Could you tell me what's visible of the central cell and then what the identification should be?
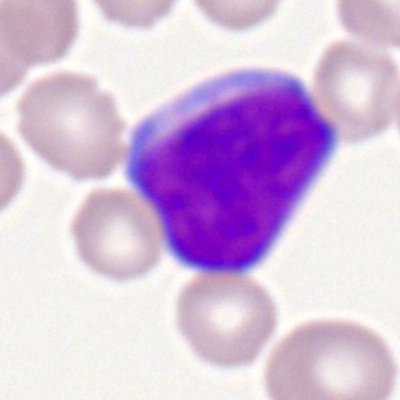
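Outline angular, not round. Nucleus a single unlobed mass, filling most of the cell. No granules seen in cytoplasm. Name: myeloblast.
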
